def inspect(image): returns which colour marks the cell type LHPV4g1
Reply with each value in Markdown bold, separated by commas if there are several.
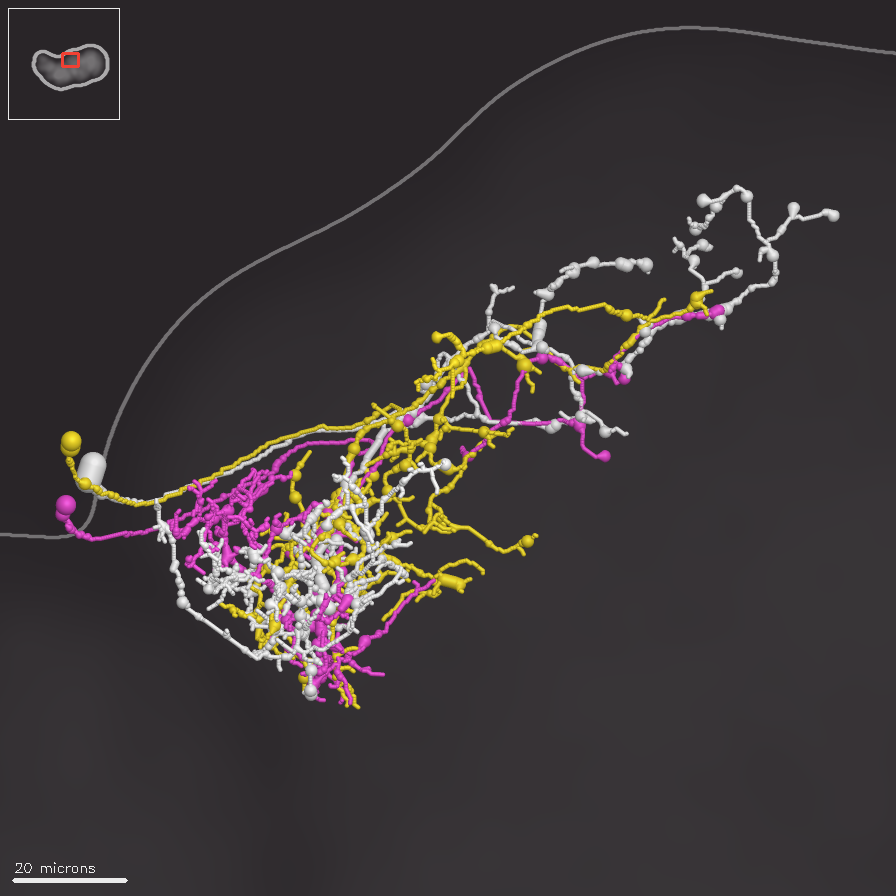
**magenta**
